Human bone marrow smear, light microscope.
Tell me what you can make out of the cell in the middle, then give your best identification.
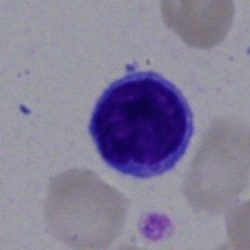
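Looking at the outline, I'd call it round and smooth. The chromatin seems dense and dark purple, with coarse clumps. Around it the cytoplasm is deep blue, and I can't find any granules there. So this is a lymphocyte.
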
